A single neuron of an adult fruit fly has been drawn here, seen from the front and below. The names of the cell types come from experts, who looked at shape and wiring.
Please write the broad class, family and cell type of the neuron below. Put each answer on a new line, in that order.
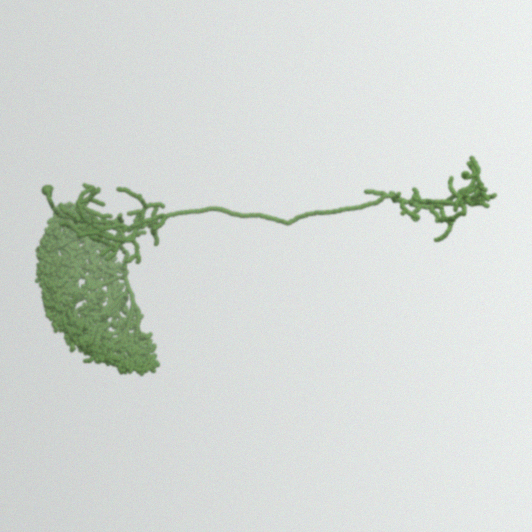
visual projection neuron
hemilineage VLPl2_lateral
LT61b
